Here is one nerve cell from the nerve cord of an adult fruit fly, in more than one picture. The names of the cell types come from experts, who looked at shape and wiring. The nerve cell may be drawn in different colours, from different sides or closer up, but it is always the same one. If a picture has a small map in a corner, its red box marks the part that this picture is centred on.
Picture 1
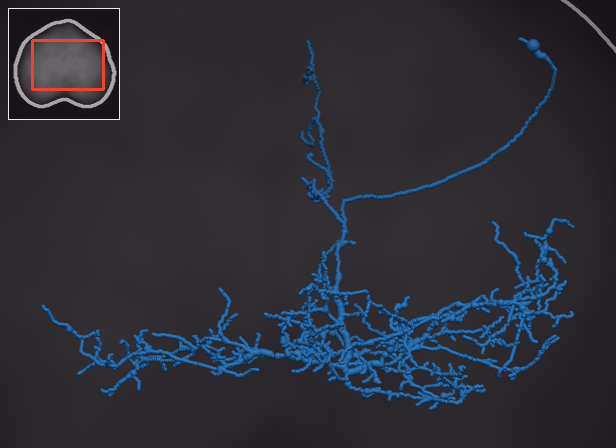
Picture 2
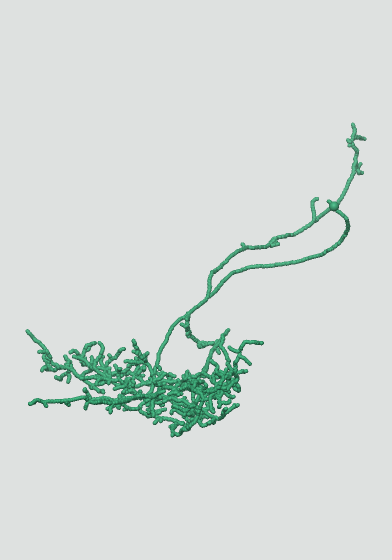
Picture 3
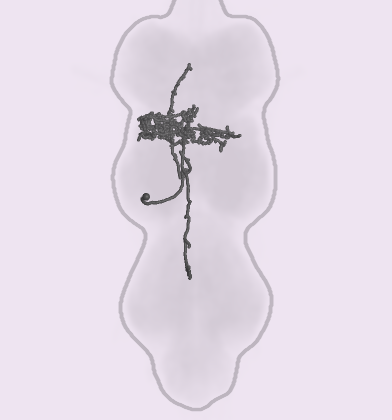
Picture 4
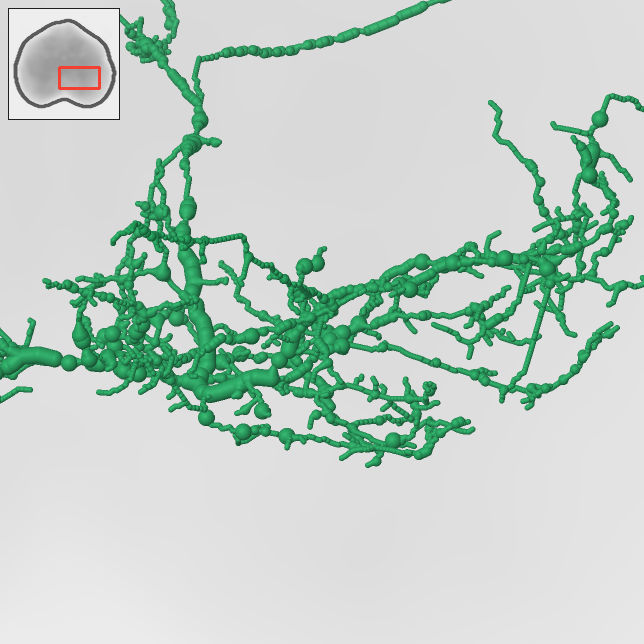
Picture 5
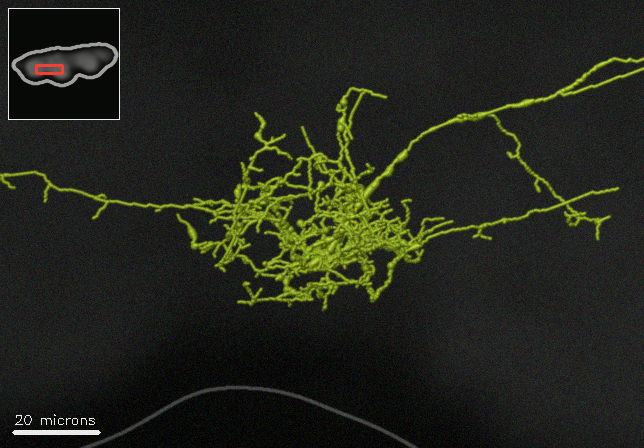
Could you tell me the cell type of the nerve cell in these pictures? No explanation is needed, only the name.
IN11A016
